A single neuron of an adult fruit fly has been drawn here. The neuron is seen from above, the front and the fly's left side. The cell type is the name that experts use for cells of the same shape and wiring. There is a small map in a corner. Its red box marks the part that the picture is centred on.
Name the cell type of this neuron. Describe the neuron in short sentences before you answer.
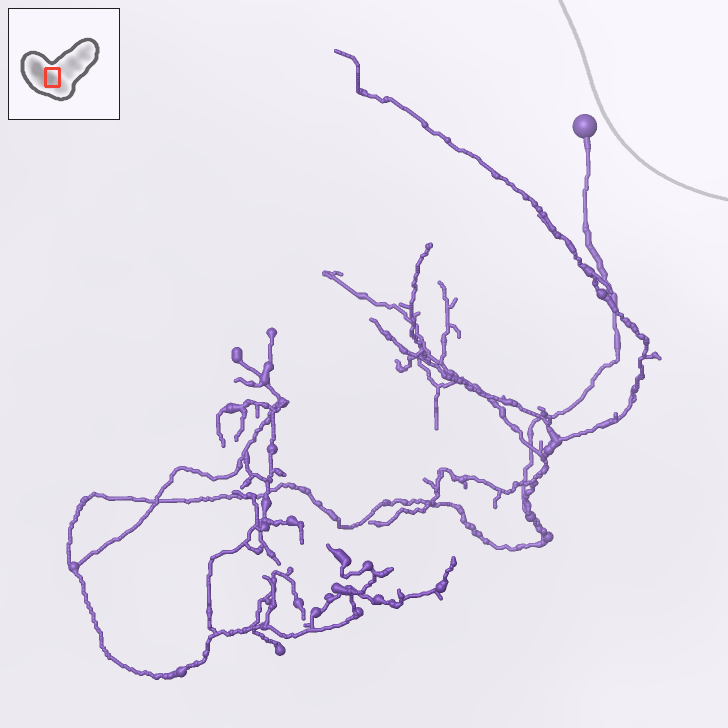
Its cell body lies at the upper right of the picture. The picture shows dozens of branch ends. It is a central-brain intrinsic neuron. The cell type is CB3900.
